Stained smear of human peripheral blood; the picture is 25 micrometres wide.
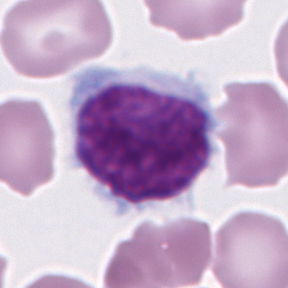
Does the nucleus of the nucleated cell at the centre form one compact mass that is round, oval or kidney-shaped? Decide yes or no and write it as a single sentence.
Yes, the nucleus of the cell is compact, undivided and round, oval or kidney-shaped.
